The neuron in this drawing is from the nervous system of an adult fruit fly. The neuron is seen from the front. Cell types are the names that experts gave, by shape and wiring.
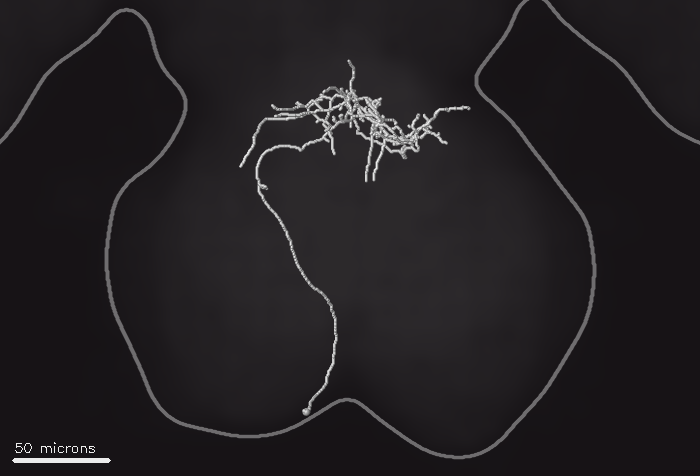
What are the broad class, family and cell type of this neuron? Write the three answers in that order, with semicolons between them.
nerve-cord intrinsic neuron; hemilineage 06A; IN06A103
